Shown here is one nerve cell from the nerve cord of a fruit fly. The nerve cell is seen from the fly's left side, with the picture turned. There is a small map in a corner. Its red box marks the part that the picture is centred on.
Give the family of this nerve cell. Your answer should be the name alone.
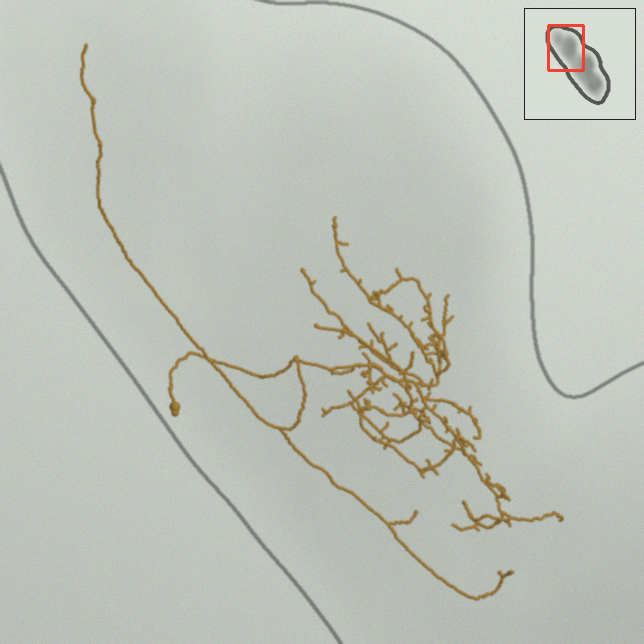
hemilineage 05B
